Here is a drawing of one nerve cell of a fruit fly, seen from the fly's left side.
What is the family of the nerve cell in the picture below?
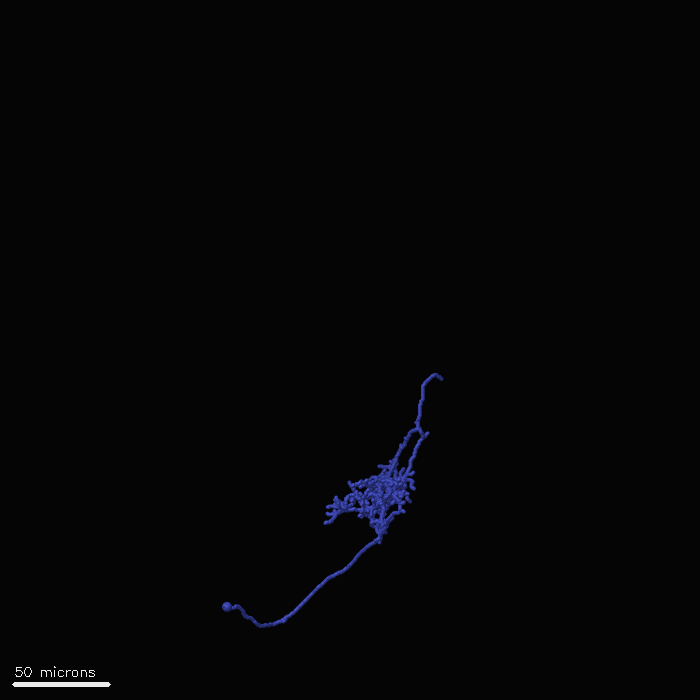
hemilineage MD3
